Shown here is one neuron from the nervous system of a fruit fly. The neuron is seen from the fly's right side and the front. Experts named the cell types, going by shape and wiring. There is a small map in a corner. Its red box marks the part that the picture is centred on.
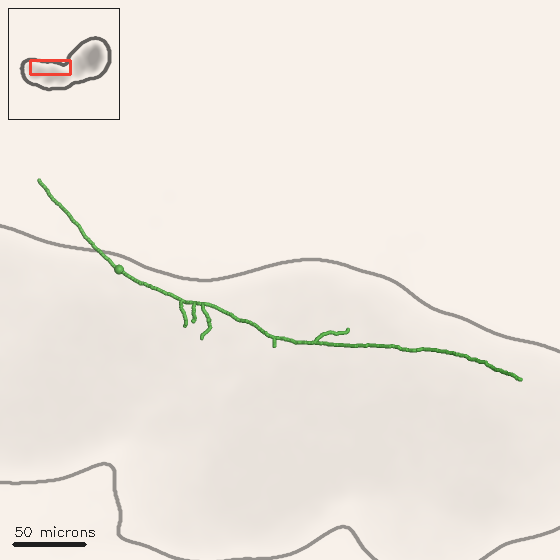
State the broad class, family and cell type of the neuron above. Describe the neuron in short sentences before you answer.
By the scale bar it is about 350 microns wide in this view. It has a dozen or fewer branch ends. Its broad class is sensory neuron entering the nerve cord. Its family is called class mechanosensory proprioceptive. Its cell type is SNpp20.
